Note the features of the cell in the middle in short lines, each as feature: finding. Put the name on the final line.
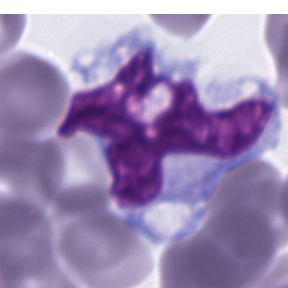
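Cytoplasm colour: pale blue.
Vacuoles: several, small and clear.
Granules: none distinct.
Outer edge: irregular and frayed, not smooth.
Name: monocyte.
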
